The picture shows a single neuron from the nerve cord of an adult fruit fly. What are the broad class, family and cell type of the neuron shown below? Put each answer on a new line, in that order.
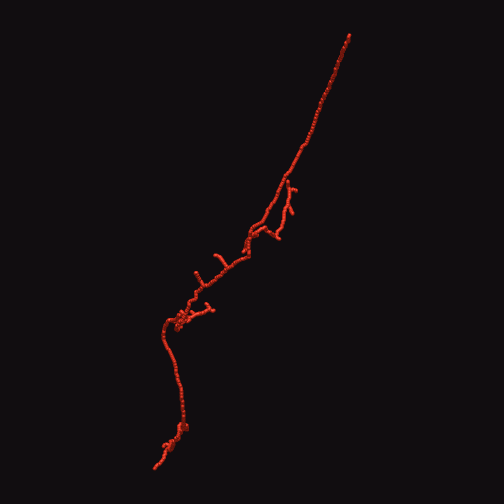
descending neuron
hemilineage LB7
DNge100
